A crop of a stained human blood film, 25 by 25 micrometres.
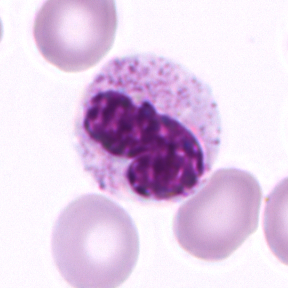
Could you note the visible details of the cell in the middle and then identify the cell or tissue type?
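This one has a round, smooth outline and is about 13 micrometres across. The nucleus sits toward the bottom of the cell, measures roughly 12 by 7 micrometres and takes up about 50% of the cell's area. Its chromatin is dark purple and coarsely clumped. Around it the cytoplasm is pale pinkish-lilac, with fine purplish granules scattered through it. It's a band neutrophil.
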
